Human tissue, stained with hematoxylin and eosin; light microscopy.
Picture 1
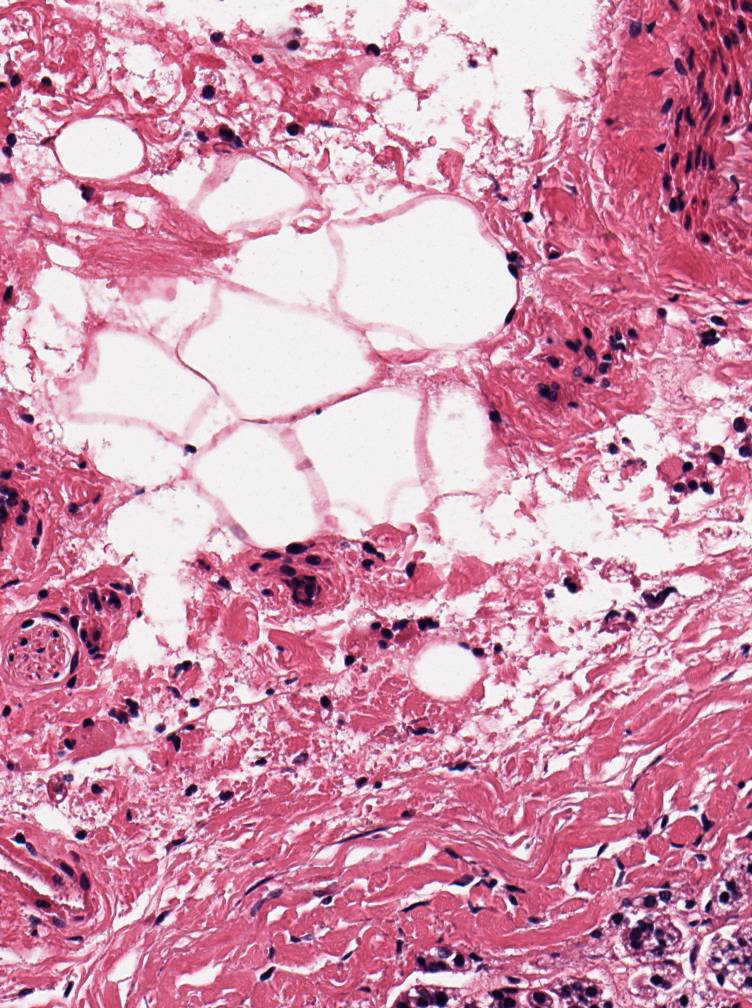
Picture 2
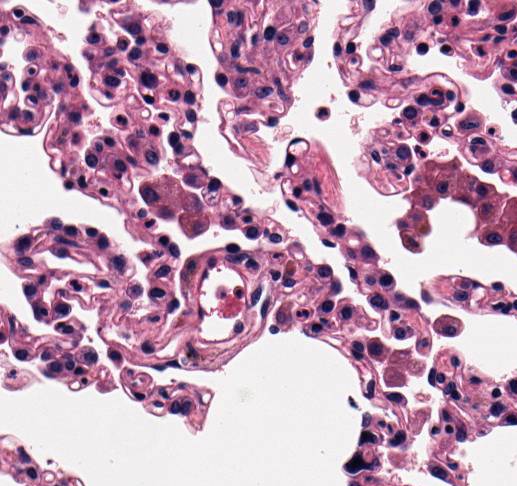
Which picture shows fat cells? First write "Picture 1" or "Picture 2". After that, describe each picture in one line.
Picture 1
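What picture 1 shows: A cluster of fat cells occupies the upper left and centre of the field, seen as empty polygonal spaces separated by thin pink membranes.
What picture 2 shows: No fat cells are seen anywhere in the field.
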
